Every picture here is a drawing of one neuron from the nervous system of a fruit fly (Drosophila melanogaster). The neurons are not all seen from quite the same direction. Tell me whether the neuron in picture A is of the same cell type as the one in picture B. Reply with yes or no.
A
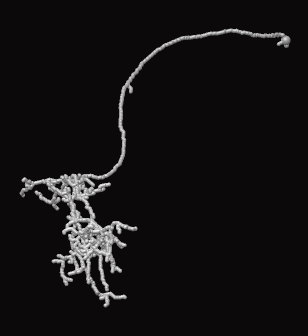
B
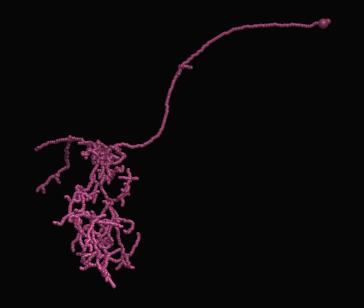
yes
